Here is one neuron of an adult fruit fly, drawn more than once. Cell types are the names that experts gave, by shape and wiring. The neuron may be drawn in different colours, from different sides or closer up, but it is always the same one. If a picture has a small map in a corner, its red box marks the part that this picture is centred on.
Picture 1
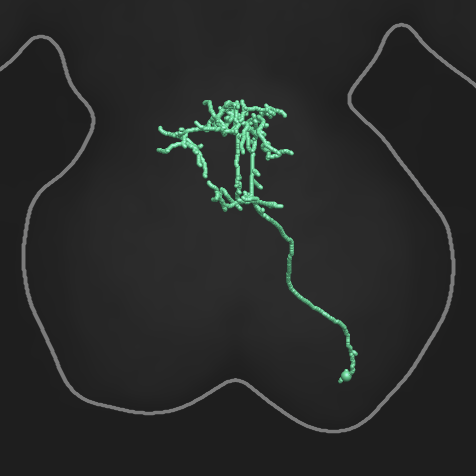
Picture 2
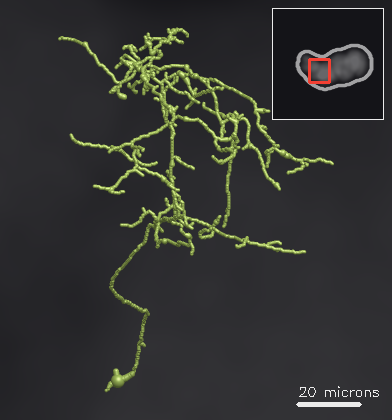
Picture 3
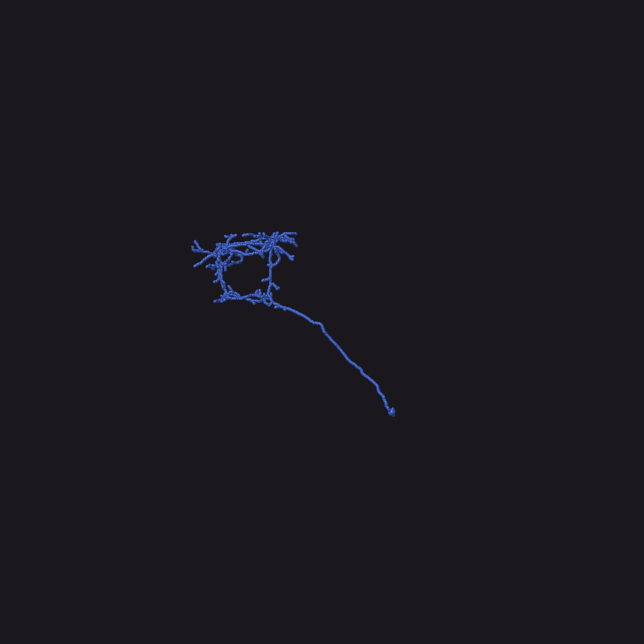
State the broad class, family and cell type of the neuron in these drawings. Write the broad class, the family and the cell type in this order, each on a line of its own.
nerve-cord intrinsic neuron
hemilineage 12A
IN12A063_b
